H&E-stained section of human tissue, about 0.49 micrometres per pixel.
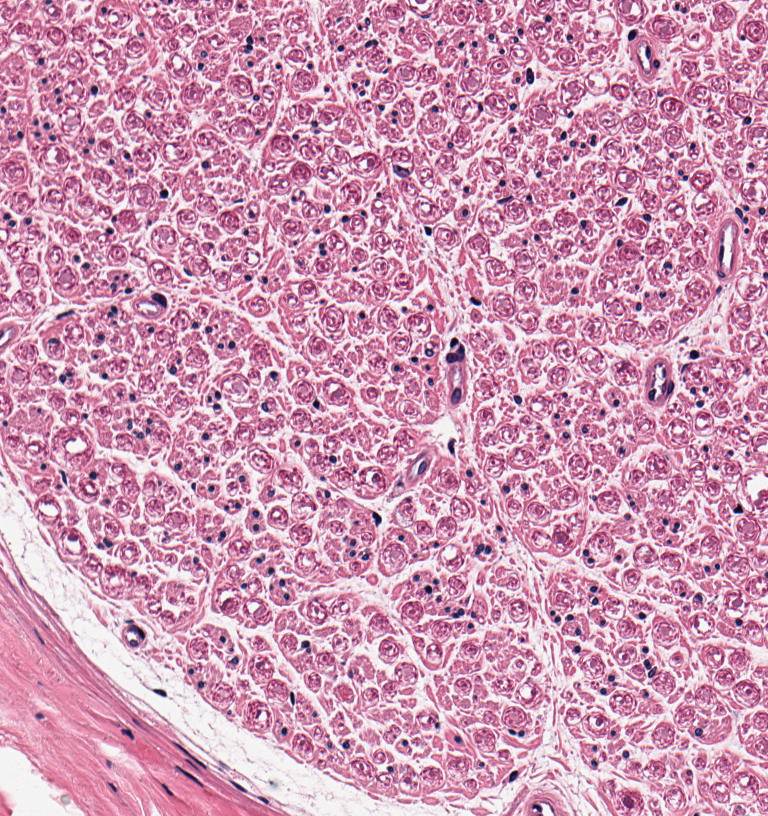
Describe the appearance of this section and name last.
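Closely packed, round nerve fibres cut in cross section fill almost the whole field. Notice how many show a small central pink axon ringed by a pale, finely meshed myelin space. Sizes vary, small and medium profiles mixed together, and small dark round to oval nuclei sit singly between the fibres. This is tibial nerve.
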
